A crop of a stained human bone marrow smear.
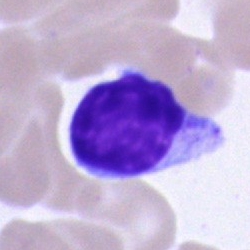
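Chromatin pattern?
Dark purple and clumped, with paler patches between the clumps.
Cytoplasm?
Scant and pale blue, lying mostly on the right, where it tapers into an extension beyond the nucleus with a ragged edge.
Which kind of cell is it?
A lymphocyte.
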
